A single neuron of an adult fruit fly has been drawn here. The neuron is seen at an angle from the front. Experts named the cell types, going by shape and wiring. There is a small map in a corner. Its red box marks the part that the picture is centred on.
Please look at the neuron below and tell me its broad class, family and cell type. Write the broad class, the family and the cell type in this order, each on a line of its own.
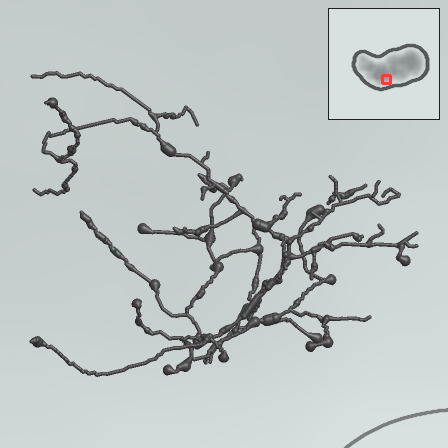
nerve-cord intrinsic neuron
hemilineage 01B
IN01B087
